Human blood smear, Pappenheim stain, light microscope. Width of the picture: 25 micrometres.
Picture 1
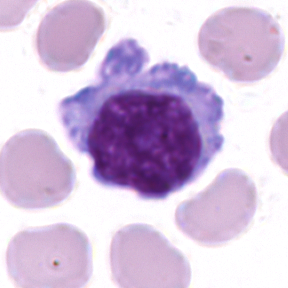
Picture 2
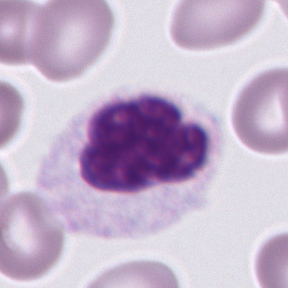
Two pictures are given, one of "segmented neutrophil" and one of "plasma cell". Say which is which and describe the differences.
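Picture 1 shows the plasma cell, and picture 2 shows the segmented neutrophil. Start with the cytoplasm: in the plasma cell it is pale grey-blue and turns a deeper blue at its ragged edges, with no distinct granules and no vacuoles.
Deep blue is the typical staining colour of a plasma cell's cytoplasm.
In the segmented neutrophil the cytoplasm is plentiful and very pale lilac, with fine pinkish-purple granules scattered through it. Now see where each nucleus sits. In the plasma cell it is round, about 9 micrometres across, fills about 50% of the cell's area and lies toward the bottom of the cell.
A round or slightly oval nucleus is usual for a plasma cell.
In the segmented neutrophil the nucleus measures about 11 by 8 micrometres, sits in the upper part of the cell with a wider band of cytoplasm below it, and shows no nucleoli.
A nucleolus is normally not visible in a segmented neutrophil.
The plasma cell, about 14 micrometres across, also has an irregular, ragged outline, with a rounded cytoplasmic bleb bulging out from its upper left. One thing the two cells share is dark purple, coarsely clumped chromatin.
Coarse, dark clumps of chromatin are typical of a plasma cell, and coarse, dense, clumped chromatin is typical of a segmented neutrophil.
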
